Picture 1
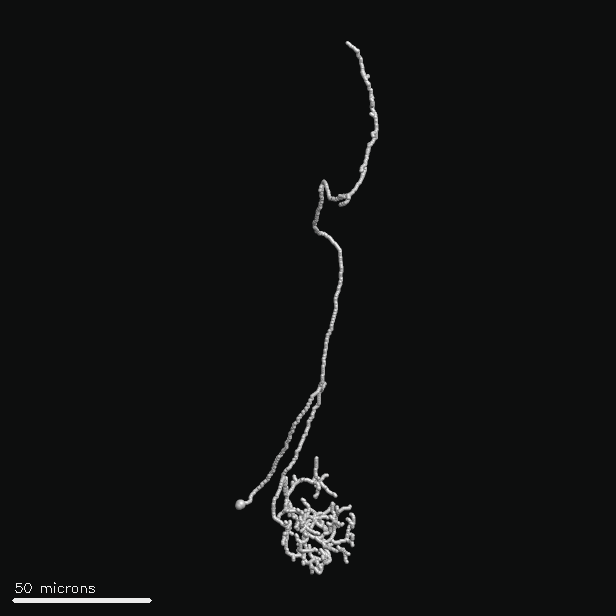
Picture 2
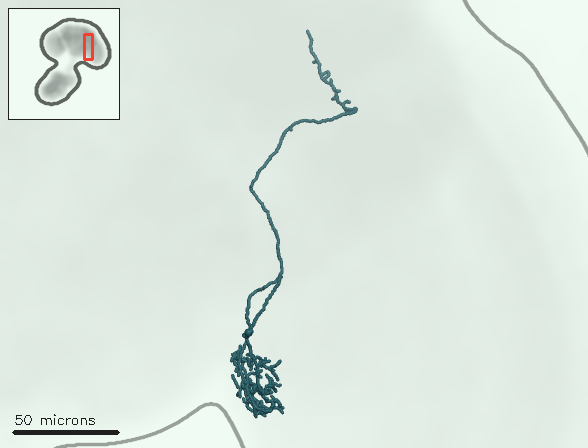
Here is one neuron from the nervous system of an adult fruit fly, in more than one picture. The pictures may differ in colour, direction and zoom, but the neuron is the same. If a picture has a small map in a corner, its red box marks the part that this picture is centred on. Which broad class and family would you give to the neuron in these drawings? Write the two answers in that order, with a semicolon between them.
visual projection neuron; hemilineage LHl4_posterior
